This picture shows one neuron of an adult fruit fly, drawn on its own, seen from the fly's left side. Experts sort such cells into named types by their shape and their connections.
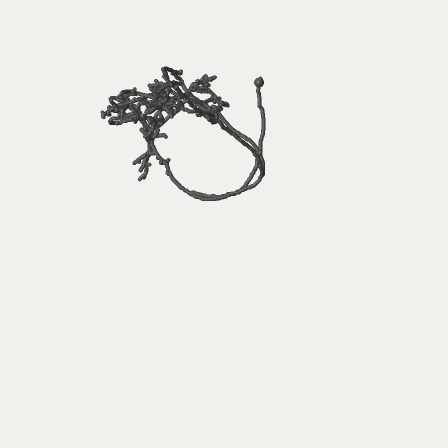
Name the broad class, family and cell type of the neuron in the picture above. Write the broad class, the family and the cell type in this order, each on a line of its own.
central-brain intrinsic neuron
hemilineage DM1_antero_dorsal
CB2706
